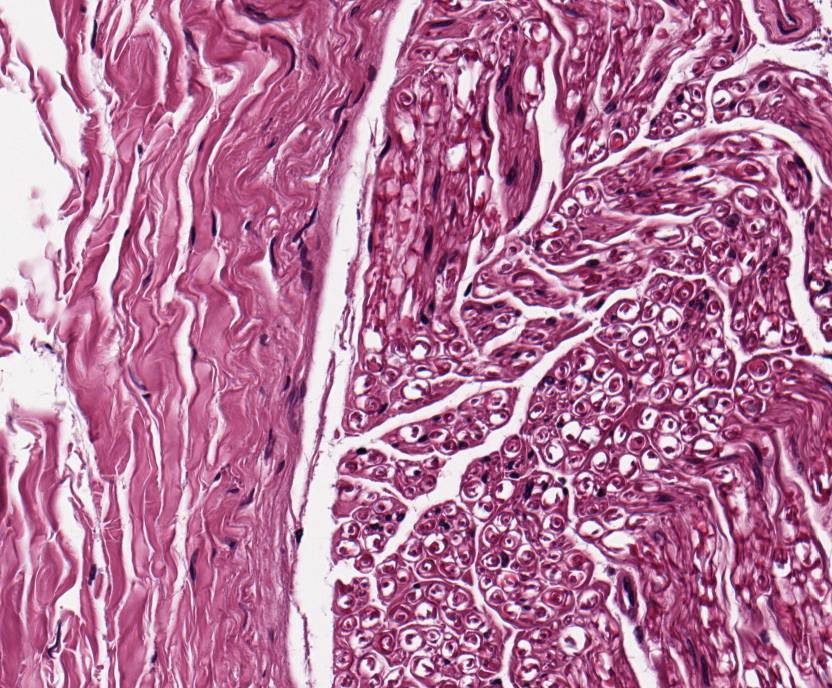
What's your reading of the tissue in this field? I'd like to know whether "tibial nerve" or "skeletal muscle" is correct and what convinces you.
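Tibial nerve. The field is roughly halved: dense wavy fibrous tissue left, closely packed bundles of small round profiles right. Left: pink collagen fibres in wavy strands, mainly top to bottom, with sparse dark thin elongated nuclei. Upper right: lengthwise-cut fibres, oblique, long and wavy.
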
